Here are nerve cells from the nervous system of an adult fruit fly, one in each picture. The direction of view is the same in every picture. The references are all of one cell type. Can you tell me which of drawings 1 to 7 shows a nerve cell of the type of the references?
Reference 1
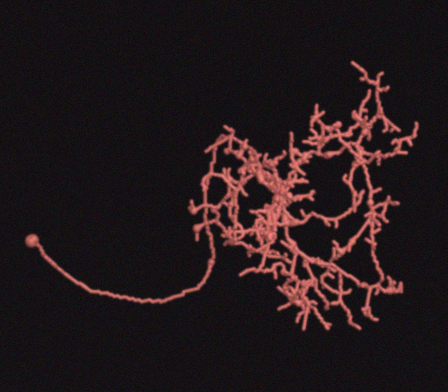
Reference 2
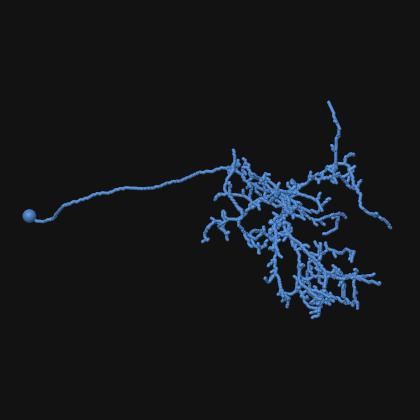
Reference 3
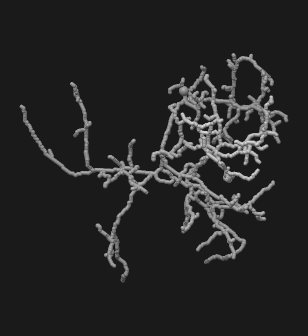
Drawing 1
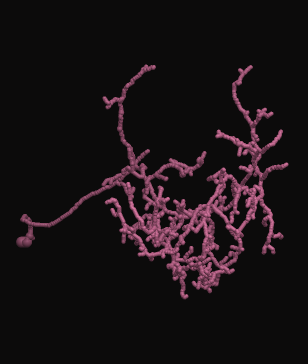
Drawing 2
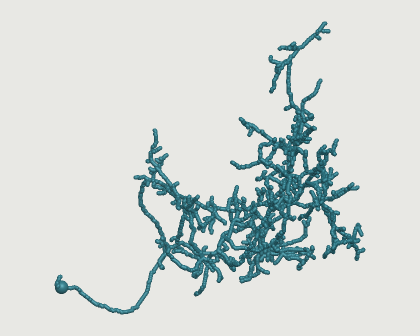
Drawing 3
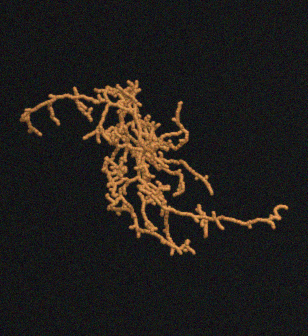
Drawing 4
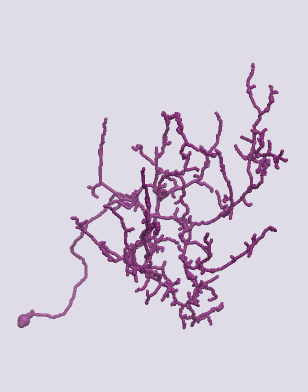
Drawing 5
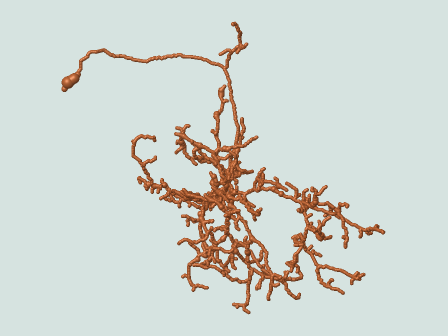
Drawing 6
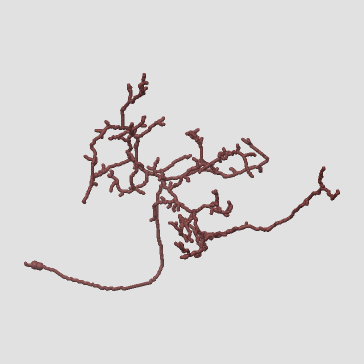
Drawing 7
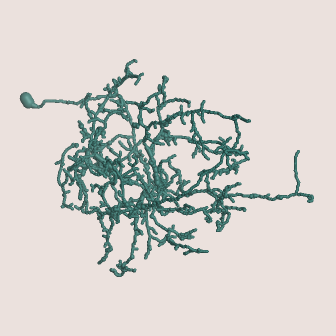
Drawing 5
